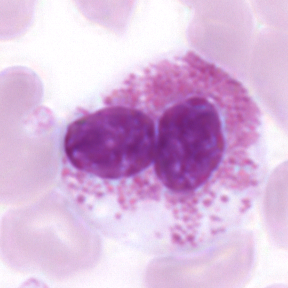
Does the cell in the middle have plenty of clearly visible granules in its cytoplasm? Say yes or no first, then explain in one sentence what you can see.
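Yes. The cytoplasm holds many coarse, round, reddish-orange granules.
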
